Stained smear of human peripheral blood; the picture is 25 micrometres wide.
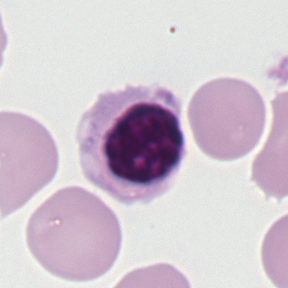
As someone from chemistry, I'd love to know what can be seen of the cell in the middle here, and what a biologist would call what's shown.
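You've got a cell about 10 micrometres across, roughly 1.25 times as wide as a red cell lying whole in the picture. Its nucleus sits toward the right, about 7 by 6 micrometres, filling about 50% of the cell's area; it's round, with no lobes or indentation, and the chromatin is dark purple and coarsely clumped. The cytoplasm is pale greyish-lilac and isn't filled with coarse granules. That's a normoblast.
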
